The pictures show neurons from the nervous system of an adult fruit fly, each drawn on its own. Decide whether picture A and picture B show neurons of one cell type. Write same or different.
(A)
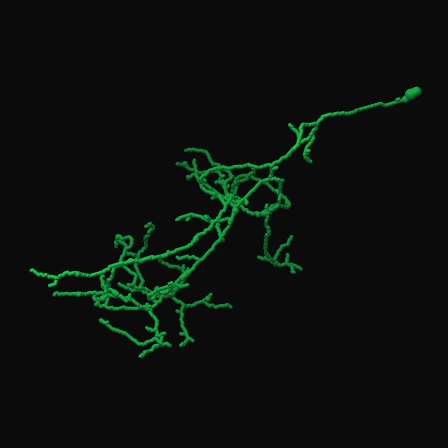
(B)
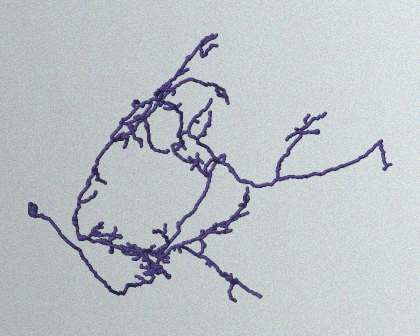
different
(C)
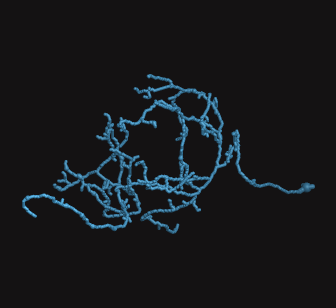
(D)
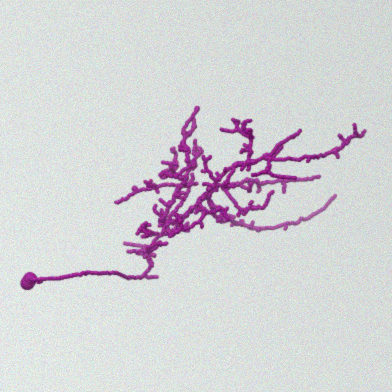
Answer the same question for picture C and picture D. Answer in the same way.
different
